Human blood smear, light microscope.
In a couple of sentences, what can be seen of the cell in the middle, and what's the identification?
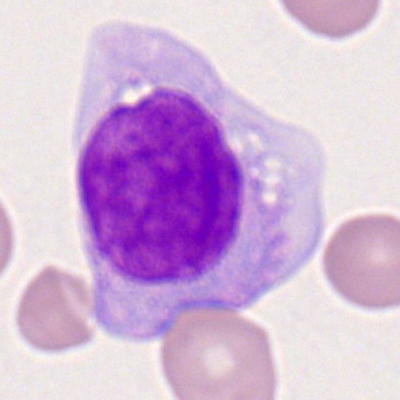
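The cell has an irregular, angular outline rather than a round one. Its chromatin is dark purple and patchy. The cytoplasm is abundant, and several small clear vacuoles lie within it to the right of the nucleus. The cell is a monocyte.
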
